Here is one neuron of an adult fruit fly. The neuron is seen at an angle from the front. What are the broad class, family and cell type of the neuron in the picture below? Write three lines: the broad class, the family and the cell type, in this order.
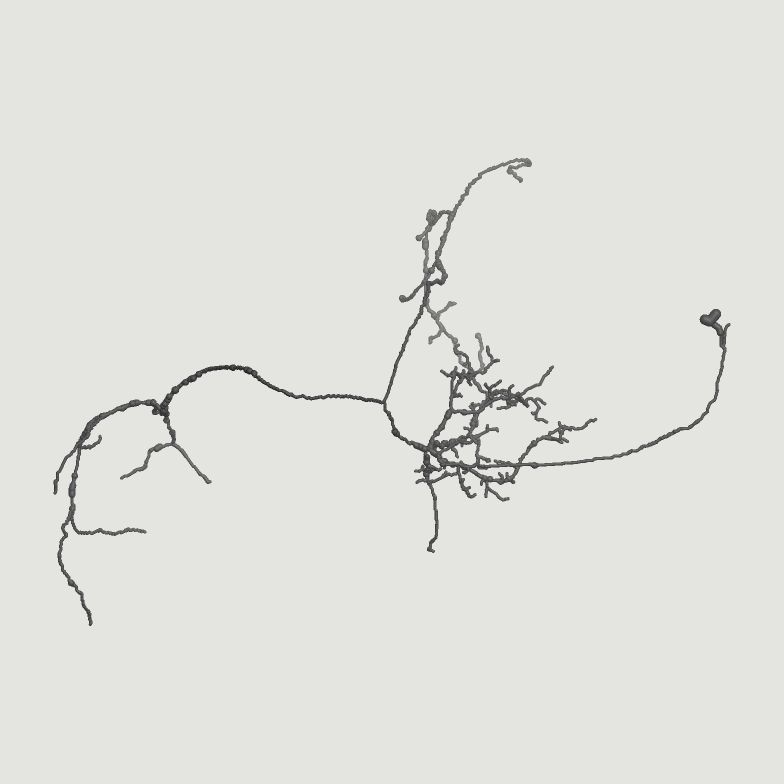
nerve-cord intrinsic neuron
hemilineage 18B
IN18B038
